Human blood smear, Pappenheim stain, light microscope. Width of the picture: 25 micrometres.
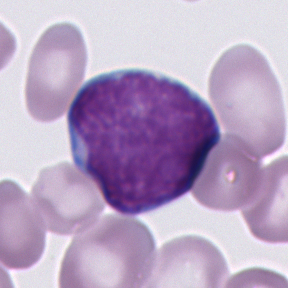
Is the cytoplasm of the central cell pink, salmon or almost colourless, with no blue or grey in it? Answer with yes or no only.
No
